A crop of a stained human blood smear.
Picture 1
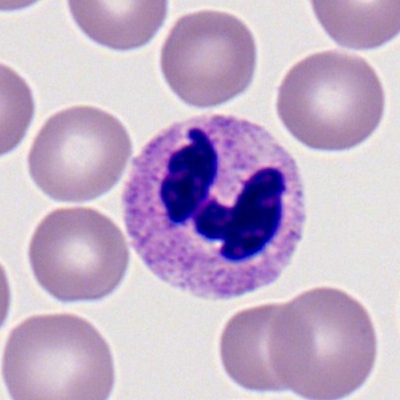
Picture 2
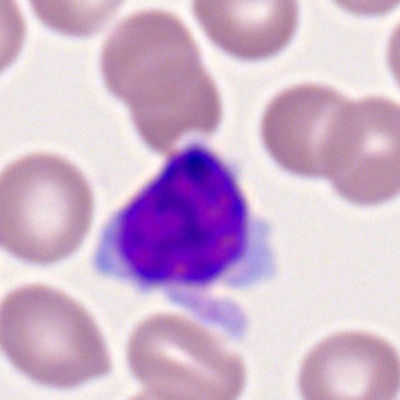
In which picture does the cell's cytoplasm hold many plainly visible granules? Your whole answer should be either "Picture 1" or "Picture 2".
Picture 1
